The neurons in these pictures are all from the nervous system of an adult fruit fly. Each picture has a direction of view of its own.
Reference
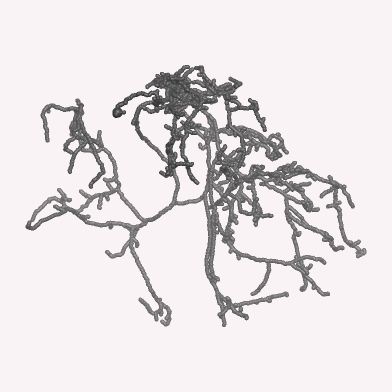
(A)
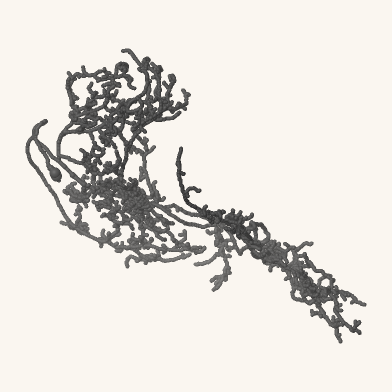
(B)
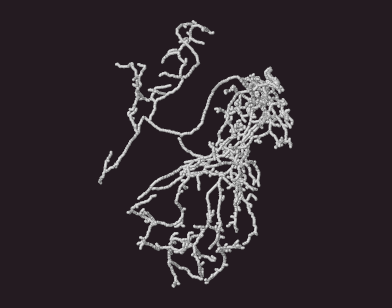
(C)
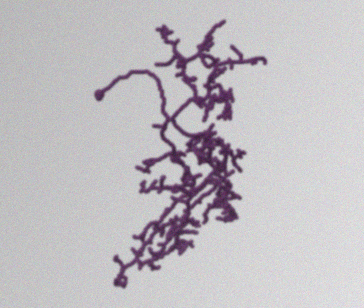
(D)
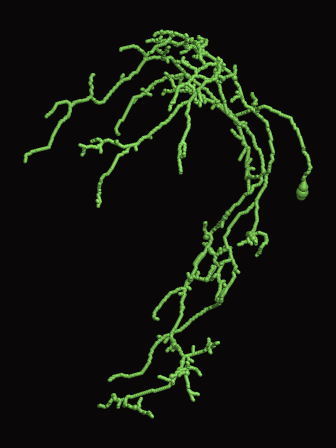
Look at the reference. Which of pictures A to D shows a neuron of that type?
B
